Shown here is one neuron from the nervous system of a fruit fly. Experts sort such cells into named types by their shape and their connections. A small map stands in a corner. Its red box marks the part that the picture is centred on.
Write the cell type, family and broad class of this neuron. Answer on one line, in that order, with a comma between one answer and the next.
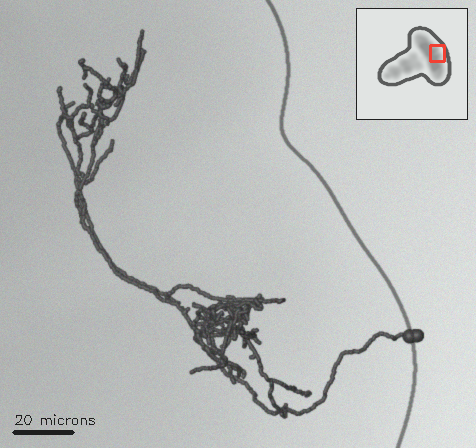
v2LN32, hemilineage ALv2, central-brain intrinsic neuron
